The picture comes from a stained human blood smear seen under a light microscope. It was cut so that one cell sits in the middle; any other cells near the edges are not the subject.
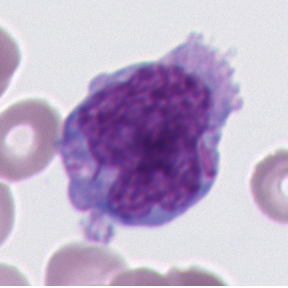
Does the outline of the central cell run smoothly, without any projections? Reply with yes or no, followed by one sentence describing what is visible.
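No. A tuft of fine hair-like projections extends from the upper right edge of the cell.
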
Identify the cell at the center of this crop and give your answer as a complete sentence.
Looking at the middle of the crop, the cell there is an atypical promyelocyte.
